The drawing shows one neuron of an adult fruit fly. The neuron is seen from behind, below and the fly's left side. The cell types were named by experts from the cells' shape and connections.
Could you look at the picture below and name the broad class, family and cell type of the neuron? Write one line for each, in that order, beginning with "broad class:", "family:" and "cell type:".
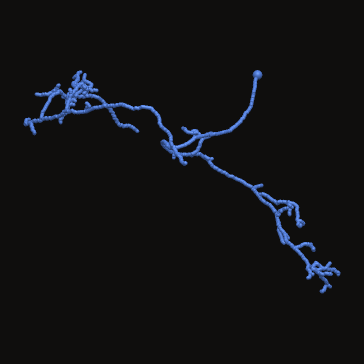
broad class: central-brain intrinsic neuron
family: hemilineage CLp1
cell type: LHPD5e1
